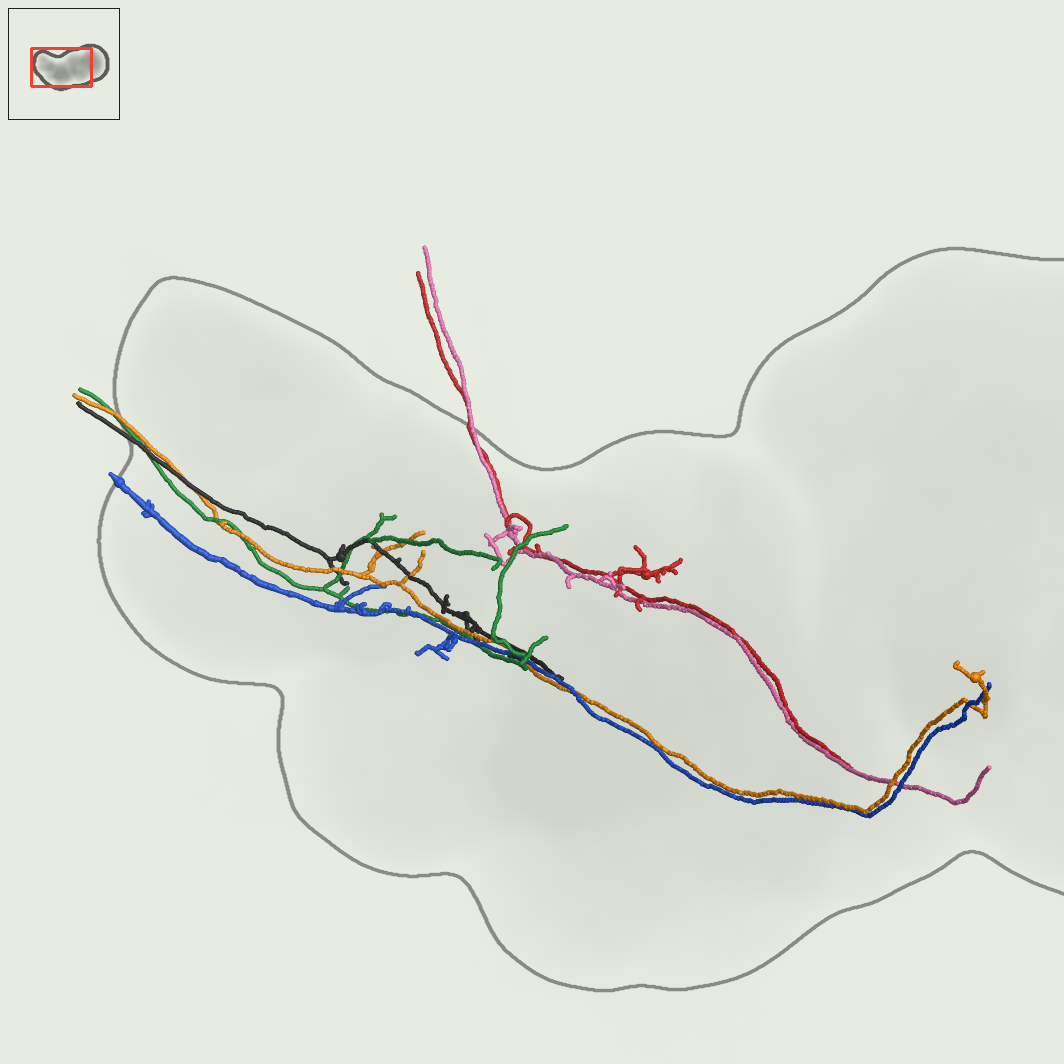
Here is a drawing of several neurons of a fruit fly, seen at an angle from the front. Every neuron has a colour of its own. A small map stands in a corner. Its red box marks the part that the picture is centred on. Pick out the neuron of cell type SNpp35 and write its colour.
green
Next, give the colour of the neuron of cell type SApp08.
orange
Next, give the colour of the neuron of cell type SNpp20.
black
